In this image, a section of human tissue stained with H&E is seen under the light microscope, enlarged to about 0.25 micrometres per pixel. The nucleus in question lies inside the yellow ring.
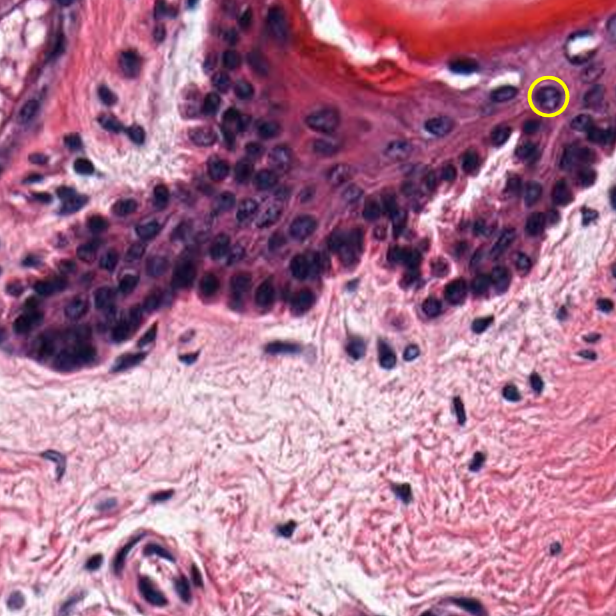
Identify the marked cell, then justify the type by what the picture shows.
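The marked cell is a keratinocyte. The nucleus is round and about the same size as the neighbouring nuclei in this upper part of the cell layer. The nucleus is not evenly dark: it has a darker rim and a paler, patchy interior. The nucleus is surrounded by pinkish-purple cytoplasm whose outline is indistinct and blends into that of the neighbouring cells.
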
